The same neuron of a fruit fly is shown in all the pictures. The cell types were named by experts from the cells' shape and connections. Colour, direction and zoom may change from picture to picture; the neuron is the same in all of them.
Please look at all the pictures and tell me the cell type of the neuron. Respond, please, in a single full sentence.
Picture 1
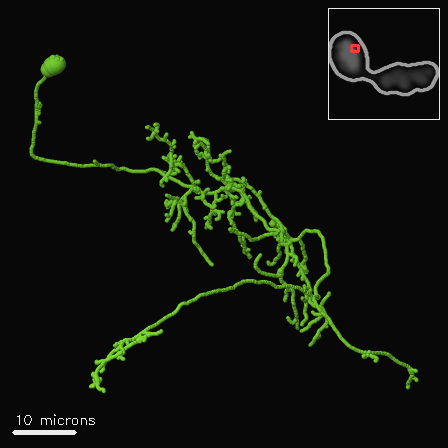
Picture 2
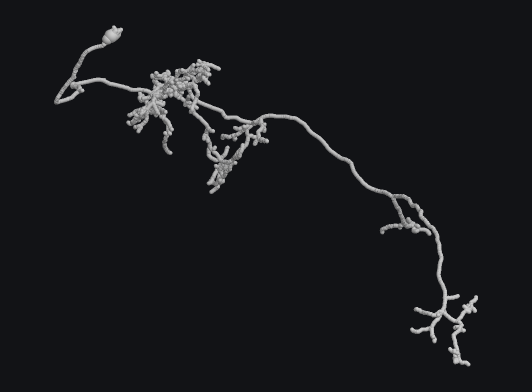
The cell type given to this neuron is TmY10.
